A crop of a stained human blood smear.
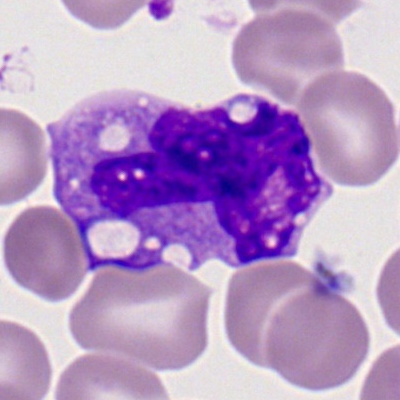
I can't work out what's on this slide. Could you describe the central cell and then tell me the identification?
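First, the outline is irregular, with blunt angular corners. Second, the cytoplasm is abundant and a pale greyish violet. Third, several clear round vacuoles lie within that cytoplasm. Fourth, the cytoplasm holds no coarse dark granules. The cell is a monocyte.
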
